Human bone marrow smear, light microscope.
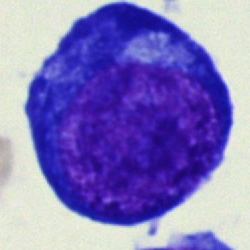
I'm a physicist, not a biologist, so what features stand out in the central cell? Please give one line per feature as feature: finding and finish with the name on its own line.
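Outline: roughly round, smooth edge
Chromatin: purple, finely granular
Cytoplasm: deep, intense blue
Granules: none seen in the cytoplasm
Name: proerythroblast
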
